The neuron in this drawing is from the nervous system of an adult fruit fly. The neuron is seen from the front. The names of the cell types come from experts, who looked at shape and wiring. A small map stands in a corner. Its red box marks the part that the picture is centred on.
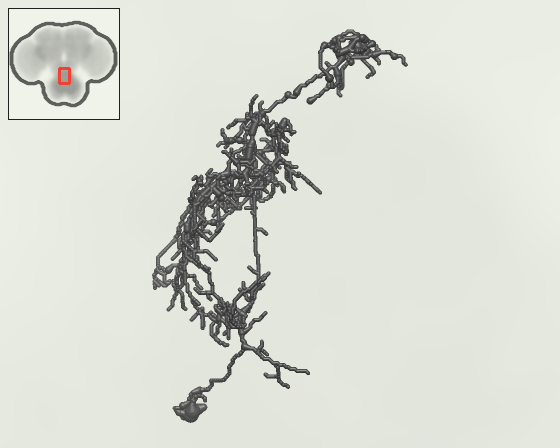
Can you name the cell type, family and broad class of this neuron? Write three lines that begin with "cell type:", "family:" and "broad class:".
cell type: IN06A064
family: hemilineage 06A
broad class: nerve-cord intrinsic neuron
